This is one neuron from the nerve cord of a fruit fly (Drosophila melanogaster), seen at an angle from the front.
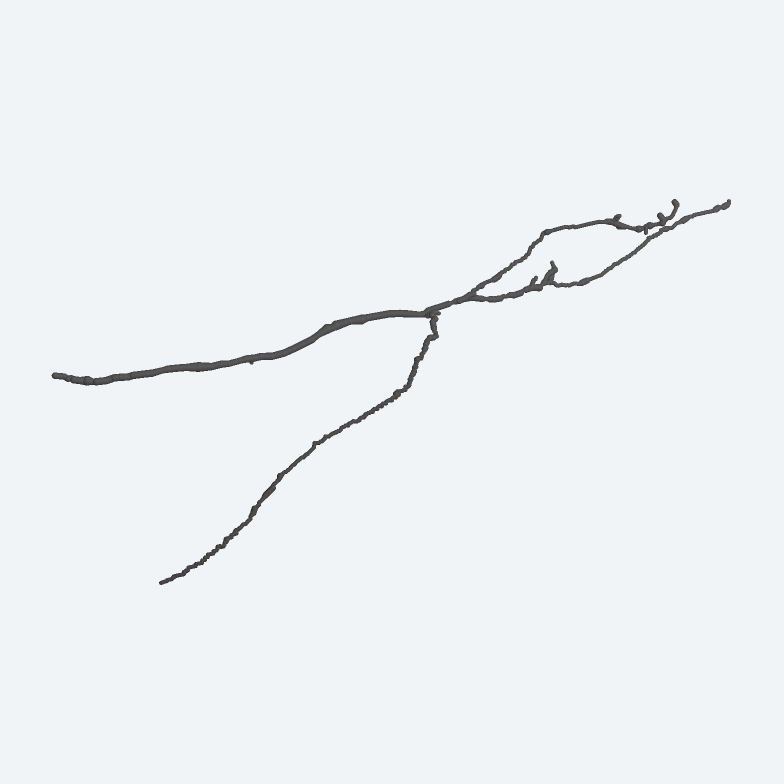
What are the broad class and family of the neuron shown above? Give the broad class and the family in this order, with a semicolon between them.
sensory neuron ascending to the brain; class mechanosensory proprioceptive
